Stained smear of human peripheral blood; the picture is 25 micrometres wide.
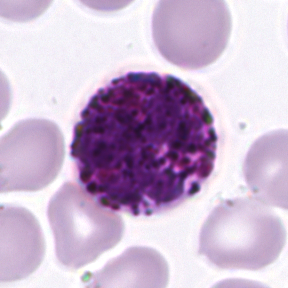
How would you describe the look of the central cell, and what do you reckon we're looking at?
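First, the cell has a round outline and measures about 13 micrometres across. Next, its interior is densely packed with coarse, dark purple granules. These granules lie over the nucleus, so its shape is hidden. Finally, granules reach the edge of the cell and leave its border slightly bumpy. The cell is a basophil.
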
